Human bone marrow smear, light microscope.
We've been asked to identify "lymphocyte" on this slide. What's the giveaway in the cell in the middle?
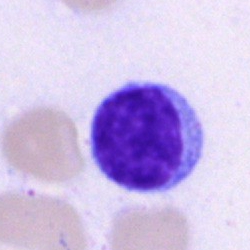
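The cell in the middle is a lymphocyte, so let me walk through the picture. Its outline is round and smooth. The nucleus sits off-centre, pushed toward the left side. Its chromatin is dark purple and coarsely clumped, with paler patches between the clumps.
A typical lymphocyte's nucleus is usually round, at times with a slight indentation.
The cytoplasm forms a narrow pale blue crescent on the right side of the nucleus.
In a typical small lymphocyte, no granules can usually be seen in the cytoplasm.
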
